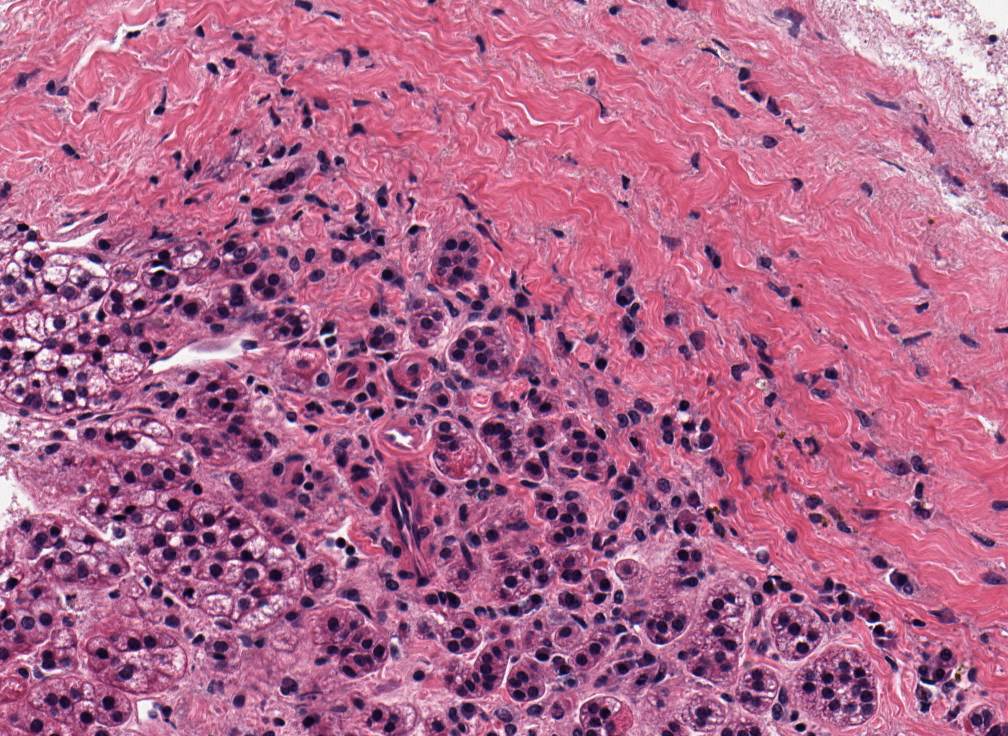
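Adrenal gland: dense pink collagen takes up the upper right, and closely packed cell nests the lower left. In the lower part, note how the cells are grouped into rounded nests parted by thin pink strands. At the far left the cells have pale, finely bubbly cytoplasm around a central round nucleus.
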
